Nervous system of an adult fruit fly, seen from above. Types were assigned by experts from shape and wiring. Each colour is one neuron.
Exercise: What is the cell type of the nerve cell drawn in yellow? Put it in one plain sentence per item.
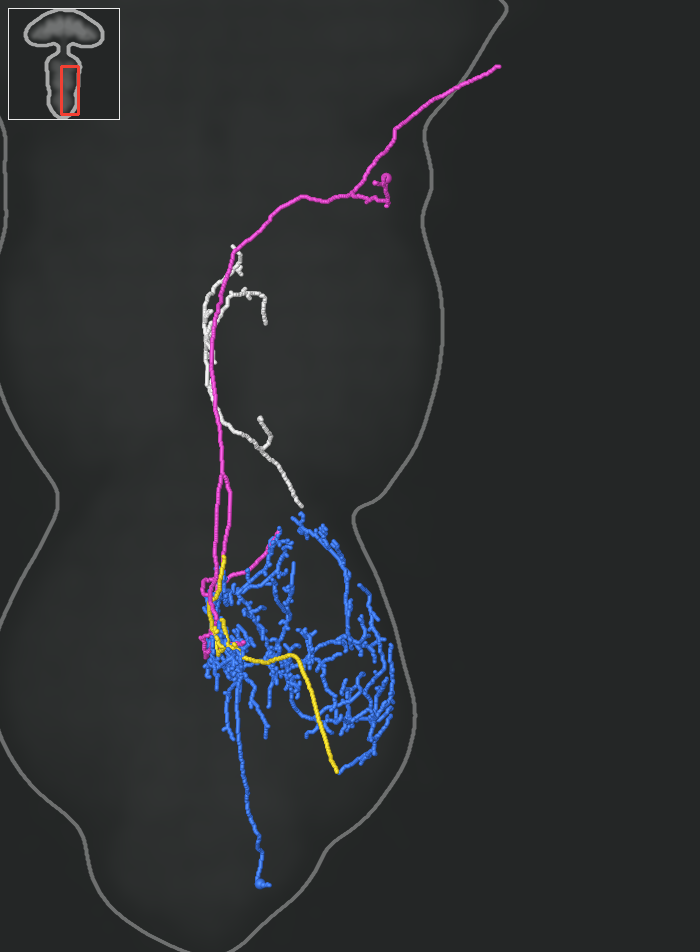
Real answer: The cell type is SNxx22.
